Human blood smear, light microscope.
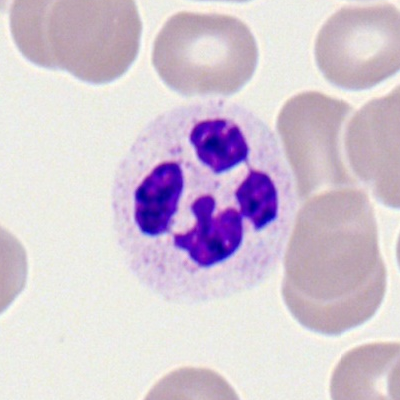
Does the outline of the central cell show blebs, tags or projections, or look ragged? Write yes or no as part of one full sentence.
No, no projections, blebs or ragged parts break the cell's outline.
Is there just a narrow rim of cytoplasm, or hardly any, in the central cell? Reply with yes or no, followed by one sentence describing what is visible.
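No. The cytoplasm is plentiful and pale pinkish-lilac.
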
